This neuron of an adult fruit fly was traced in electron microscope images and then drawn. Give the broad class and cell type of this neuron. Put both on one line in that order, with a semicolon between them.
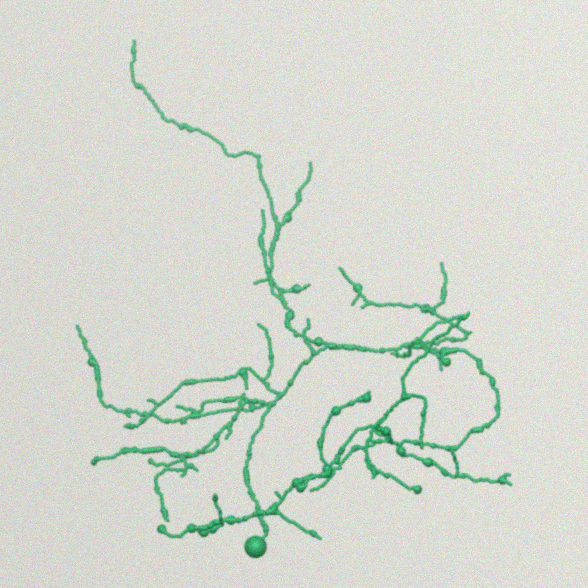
central-brain intrinsic neuron; CB3050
